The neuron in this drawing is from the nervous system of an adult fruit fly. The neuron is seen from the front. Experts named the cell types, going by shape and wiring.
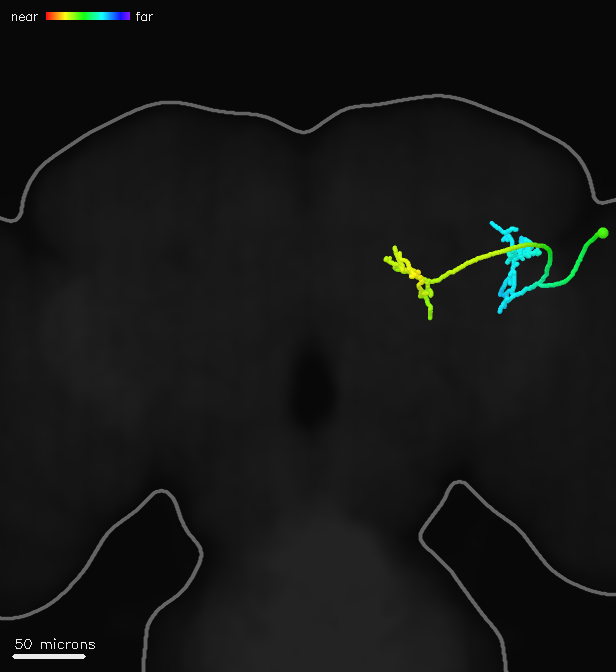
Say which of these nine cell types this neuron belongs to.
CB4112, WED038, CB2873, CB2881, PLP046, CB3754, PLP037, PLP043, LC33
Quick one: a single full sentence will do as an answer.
The neuron belongs to cell type PLP046.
